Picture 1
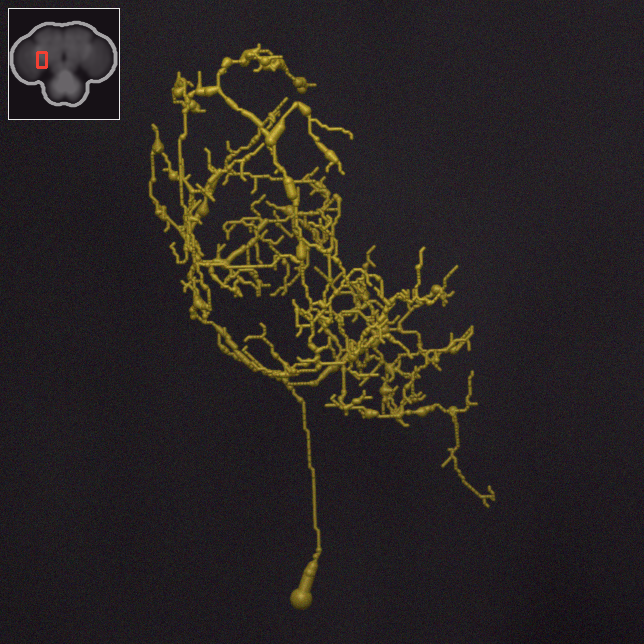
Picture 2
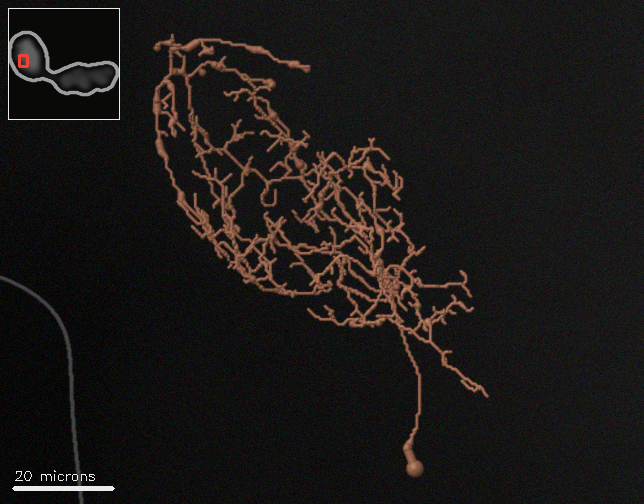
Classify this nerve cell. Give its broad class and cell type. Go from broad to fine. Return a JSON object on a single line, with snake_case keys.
{"broad_class": "central-brain intrinsic neuron", "cell_type": "CB1809"}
